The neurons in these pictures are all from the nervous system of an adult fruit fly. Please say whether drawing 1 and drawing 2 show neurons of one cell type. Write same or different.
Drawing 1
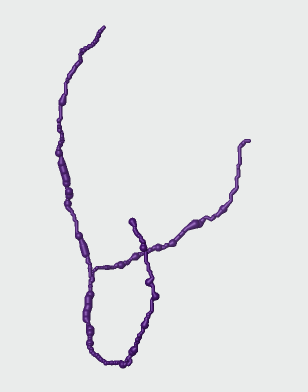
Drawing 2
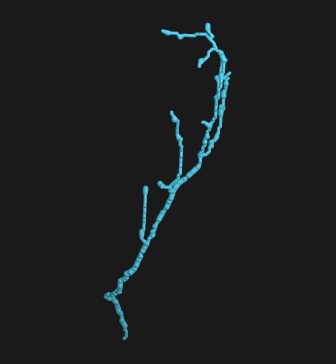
same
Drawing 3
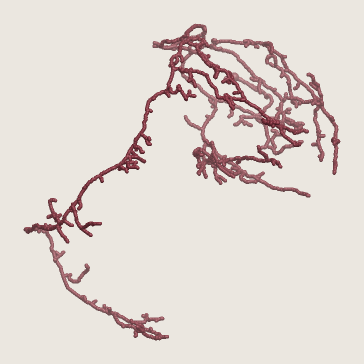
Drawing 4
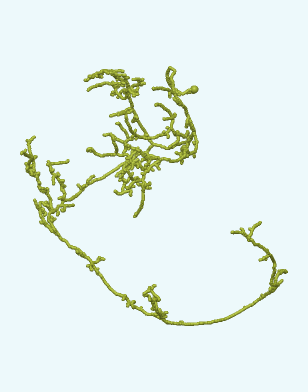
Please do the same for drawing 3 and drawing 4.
same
